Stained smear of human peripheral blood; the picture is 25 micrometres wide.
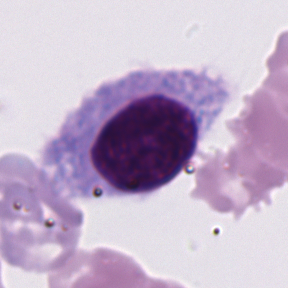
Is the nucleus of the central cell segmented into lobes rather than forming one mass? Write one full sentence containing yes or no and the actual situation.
No, the cell's nucleus forms one compact piece that is round, oval or kidney-shaped.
